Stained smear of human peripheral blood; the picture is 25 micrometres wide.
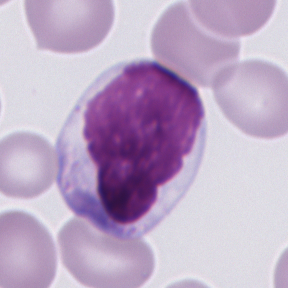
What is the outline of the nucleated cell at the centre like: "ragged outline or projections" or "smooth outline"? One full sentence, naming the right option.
The outline of this cell is free of projections and smooth.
